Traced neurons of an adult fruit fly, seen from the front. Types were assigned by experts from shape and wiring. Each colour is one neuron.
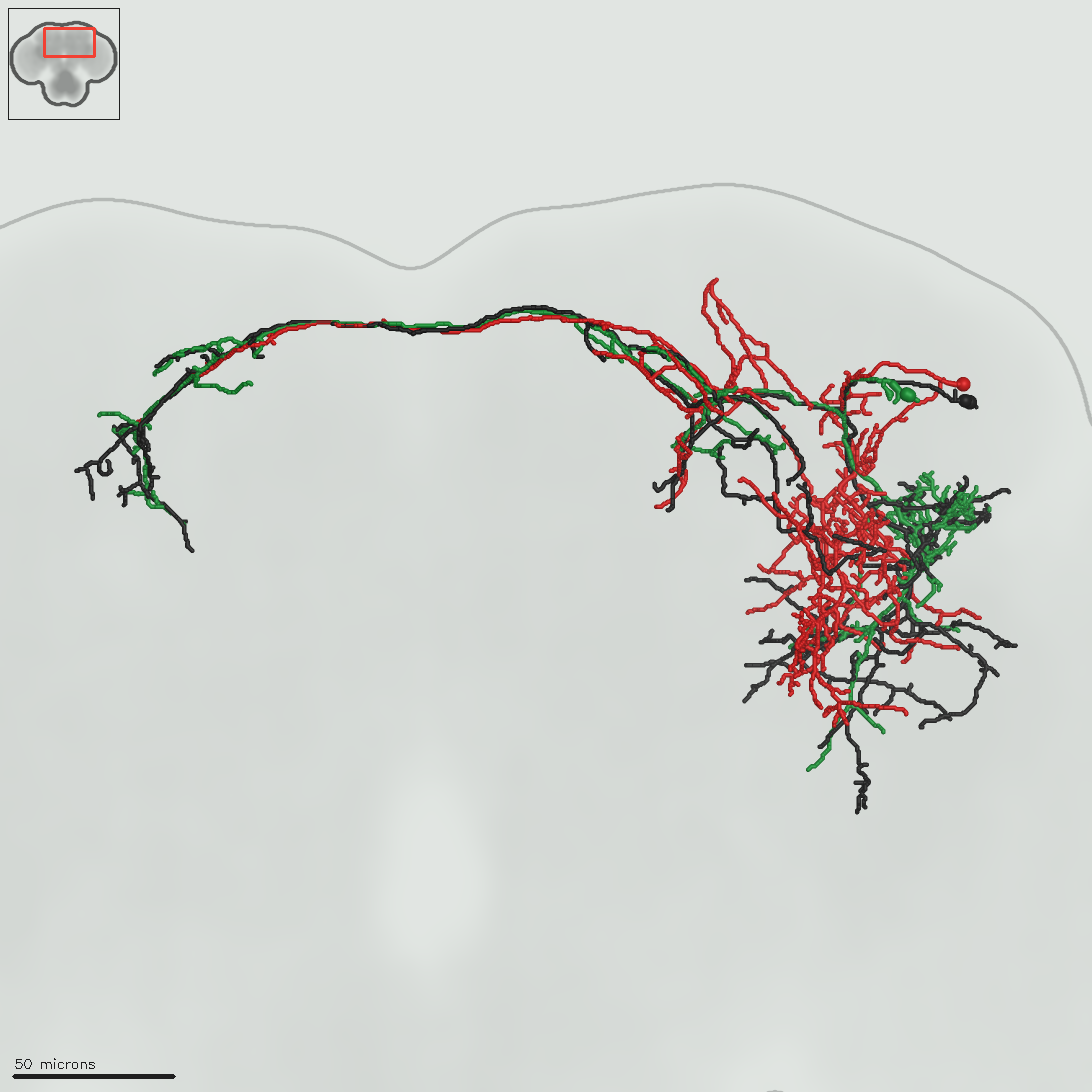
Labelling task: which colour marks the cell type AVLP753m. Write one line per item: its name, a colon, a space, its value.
colour: red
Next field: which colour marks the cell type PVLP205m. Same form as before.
colour: black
